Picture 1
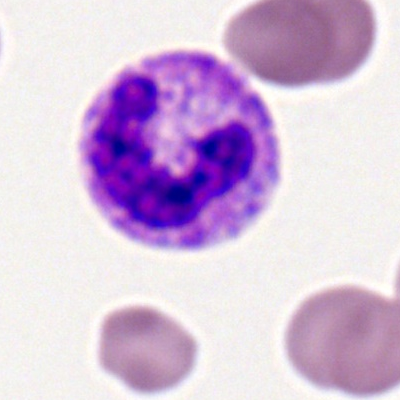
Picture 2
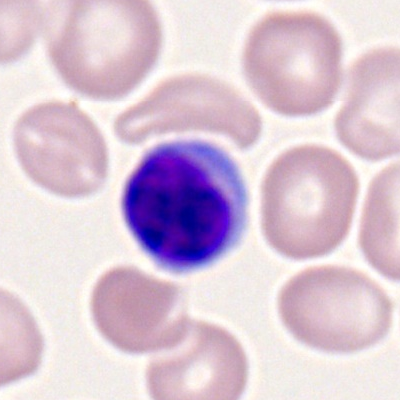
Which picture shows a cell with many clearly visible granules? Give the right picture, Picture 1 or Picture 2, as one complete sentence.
Picture 1 has the cell with many visible granules in its cytoplasm.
